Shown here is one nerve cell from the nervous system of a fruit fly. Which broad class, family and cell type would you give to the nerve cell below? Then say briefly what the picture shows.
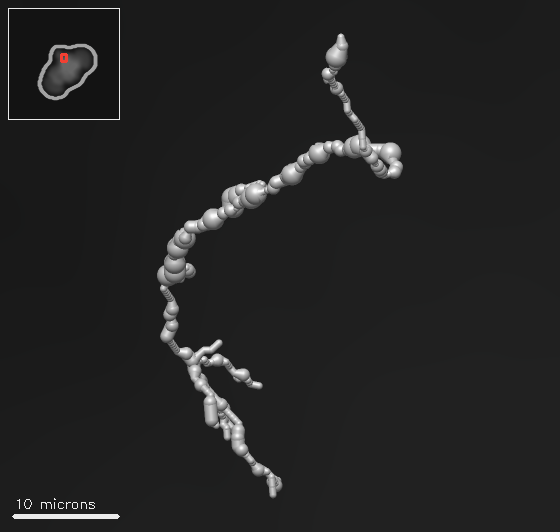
It is a sensory neuron entering the nerve cord. The name of its family is class mechanosensory tactile. Its cell type is SNta37. The drawing shows no cell body. From top to bottom in the picture it spans about 45 microns. There are a dozen or fewer branch ends.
